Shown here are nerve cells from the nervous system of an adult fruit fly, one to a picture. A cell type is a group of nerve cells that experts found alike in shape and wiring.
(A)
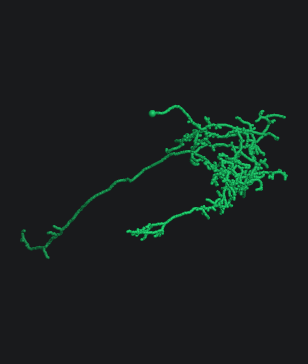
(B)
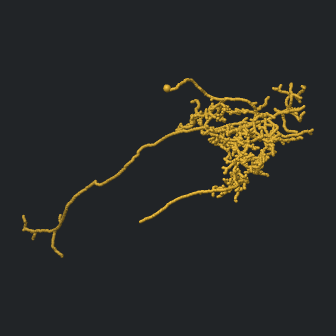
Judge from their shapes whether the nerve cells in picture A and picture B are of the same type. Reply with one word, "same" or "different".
same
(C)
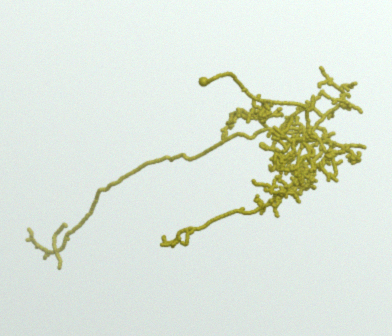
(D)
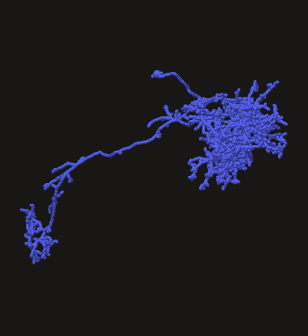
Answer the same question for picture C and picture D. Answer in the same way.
different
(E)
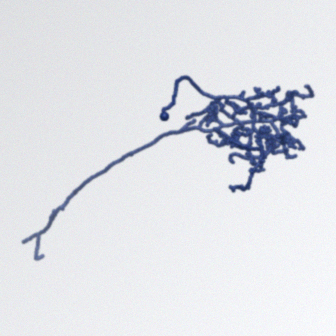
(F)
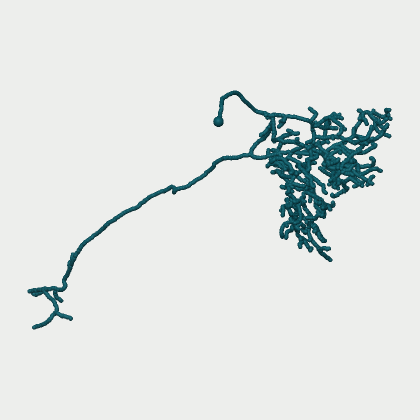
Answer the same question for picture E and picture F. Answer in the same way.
same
